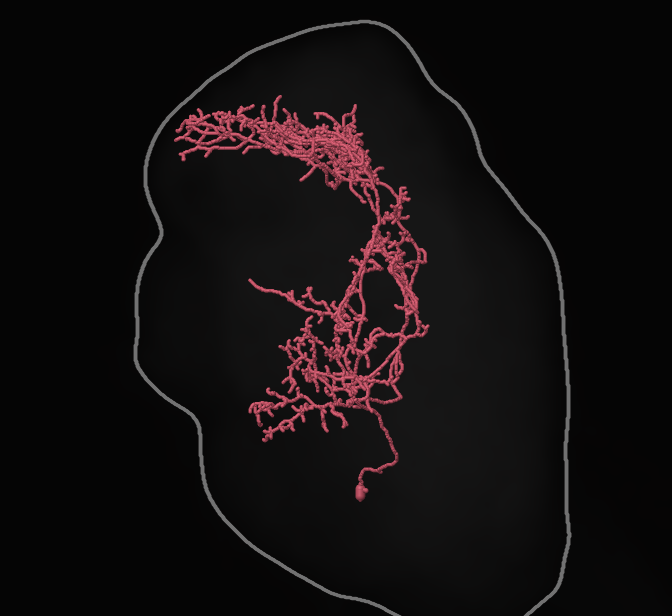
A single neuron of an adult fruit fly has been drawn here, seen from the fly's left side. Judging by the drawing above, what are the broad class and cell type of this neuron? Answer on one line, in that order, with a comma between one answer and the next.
central-brain intrinsic neuron, SMP594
